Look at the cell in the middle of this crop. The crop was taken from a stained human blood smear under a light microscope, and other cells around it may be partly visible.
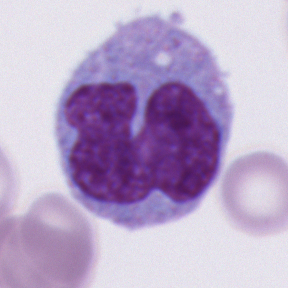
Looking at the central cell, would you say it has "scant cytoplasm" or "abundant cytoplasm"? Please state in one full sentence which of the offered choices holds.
In this cell, the cytoplasm is plentiful.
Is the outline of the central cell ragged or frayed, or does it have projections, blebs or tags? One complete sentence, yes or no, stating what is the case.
Yes, the cell does have a ragged or frayed edge, or projections, blebs or tags.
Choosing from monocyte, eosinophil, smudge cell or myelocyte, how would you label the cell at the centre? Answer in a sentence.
The middle cell in this particular crop is a monocyte.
